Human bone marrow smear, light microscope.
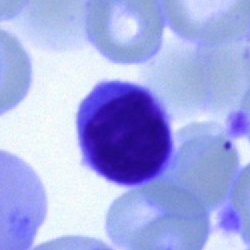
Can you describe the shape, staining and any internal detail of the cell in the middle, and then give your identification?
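You'll see a round to slightly oval cell with a smooth edge, almost entirely taken up by its nucleus. Only a scant rim of paler blue cytoplasm is left, mostly at the upper left. The chromatin stains dense and dark purple all the way through. That's a lymphocyte.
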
